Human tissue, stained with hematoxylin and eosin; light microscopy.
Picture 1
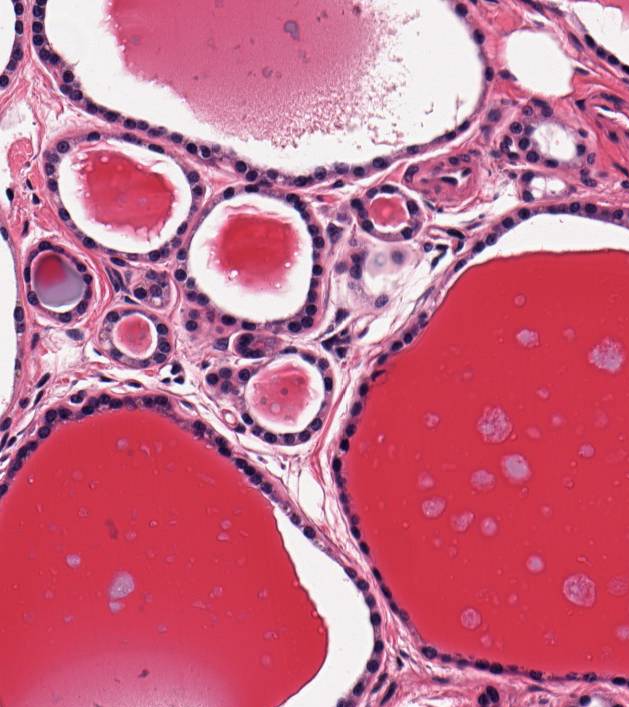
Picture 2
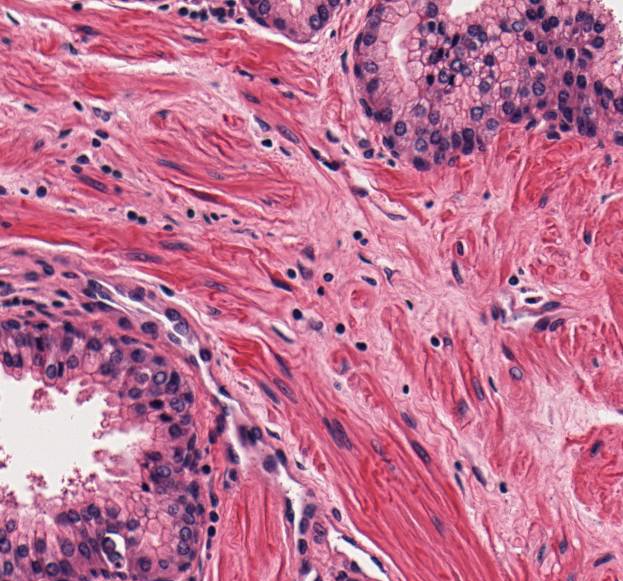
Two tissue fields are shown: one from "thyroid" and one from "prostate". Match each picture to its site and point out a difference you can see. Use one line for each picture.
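Picture 1 – thyroid. Each follicle is lined by a single layer of flattened to low cuboidal cells with round dark nuclei.
Picture 2 – prostate. The gland lining is made of tall cells with pale, finely clear cytoplasm.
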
